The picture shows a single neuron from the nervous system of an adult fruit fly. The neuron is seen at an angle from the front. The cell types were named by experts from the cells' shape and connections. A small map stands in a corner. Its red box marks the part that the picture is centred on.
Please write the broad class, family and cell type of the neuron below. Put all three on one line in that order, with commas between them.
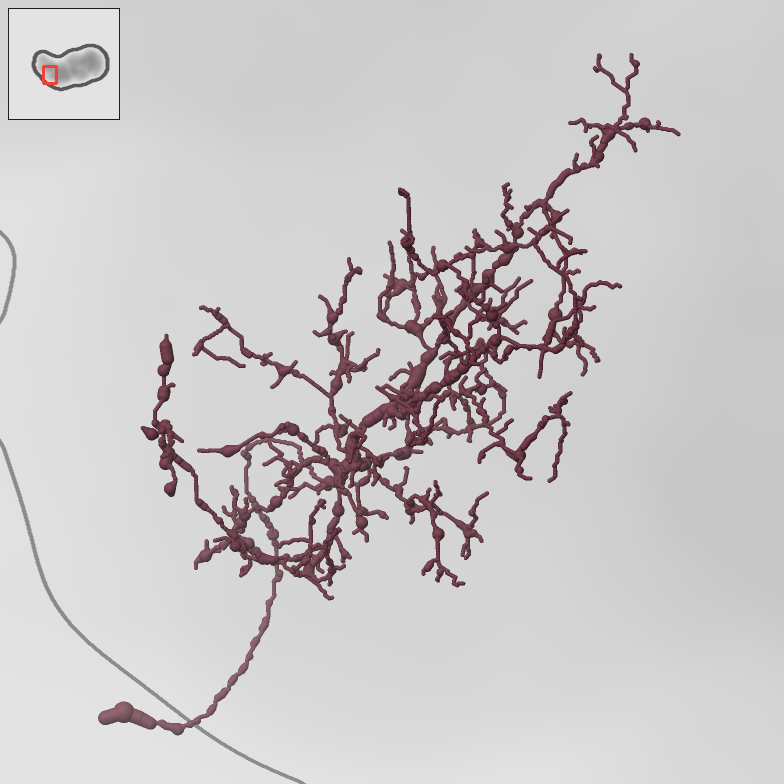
nerve-cord intrinsic neuron, hemilineage 20A.22A, IN20A.22A039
